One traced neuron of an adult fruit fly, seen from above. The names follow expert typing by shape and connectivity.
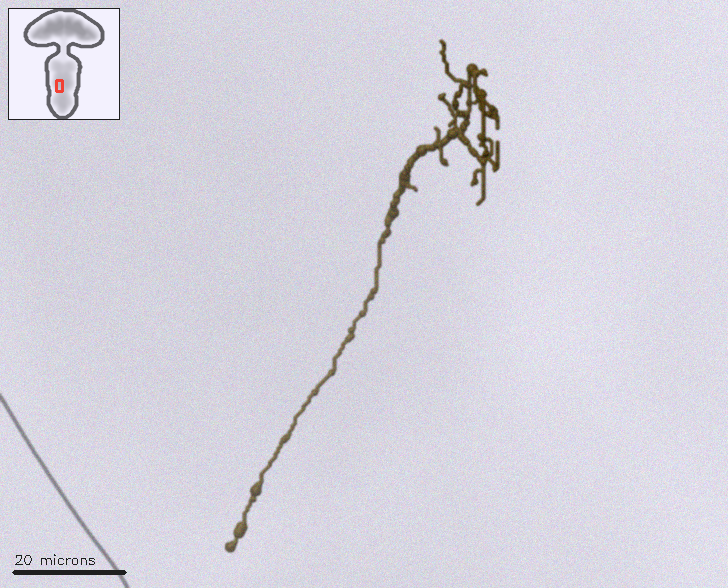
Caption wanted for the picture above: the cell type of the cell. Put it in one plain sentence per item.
The cell type is LgLG1a.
